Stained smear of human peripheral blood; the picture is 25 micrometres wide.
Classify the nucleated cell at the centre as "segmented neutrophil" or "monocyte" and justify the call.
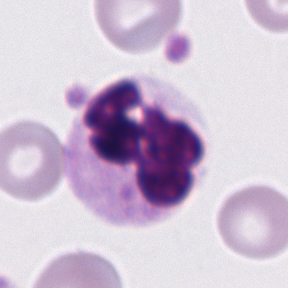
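This is a segmented neutrophil. The deciding feature is the pale pinkish-lilac colour of the cytoplasm.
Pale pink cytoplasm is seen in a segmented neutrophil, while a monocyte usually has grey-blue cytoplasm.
The cytoplasm holds only fine, faint granules, and its widest band lies toward the lower left. The nucleus sits toward the upper right, filling about 50% of the cell's area, and its chromatin is dense, dark purple and coarsely clumped.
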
